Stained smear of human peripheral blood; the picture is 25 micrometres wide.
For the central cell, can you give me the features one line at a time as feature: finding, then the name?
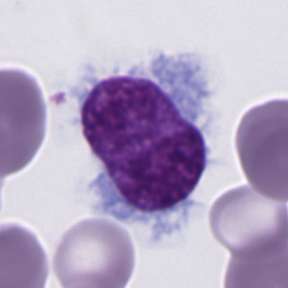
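Border: fine hair-like projections fringing the cytoplasm all around
Cytoplasm colour: pale blue
Cytoplasm spread: farther above and to the right of the nucleus than on its left
Nucleus: a single mass, not divided into separate lobes
Identity: hairy cell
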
